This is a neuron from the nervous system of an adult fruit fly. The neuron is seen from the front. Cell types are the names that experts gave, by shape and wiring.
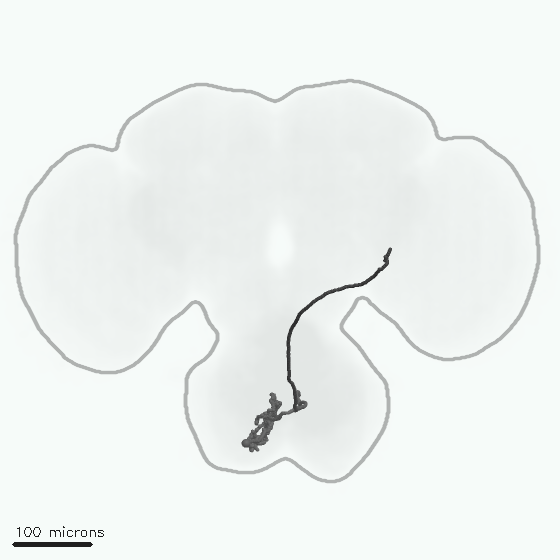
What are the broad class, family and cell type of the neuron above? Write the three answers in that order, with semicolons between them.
ascending neuron; hemilineage 10B; AN10B034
